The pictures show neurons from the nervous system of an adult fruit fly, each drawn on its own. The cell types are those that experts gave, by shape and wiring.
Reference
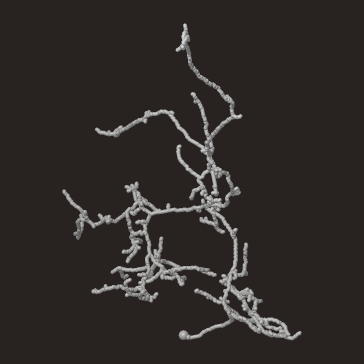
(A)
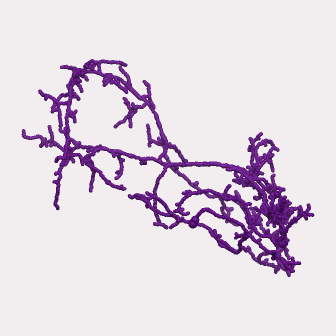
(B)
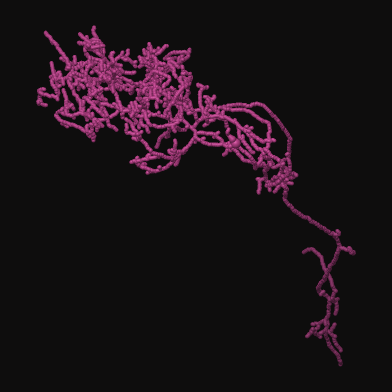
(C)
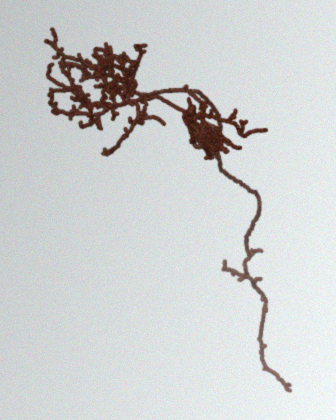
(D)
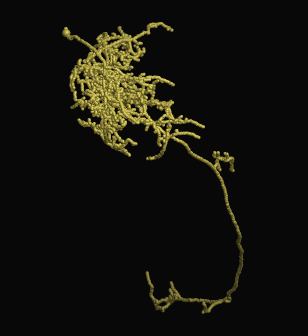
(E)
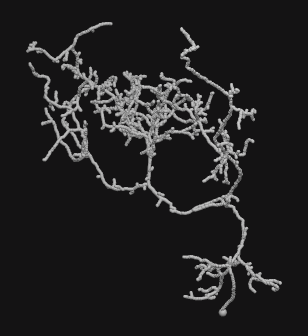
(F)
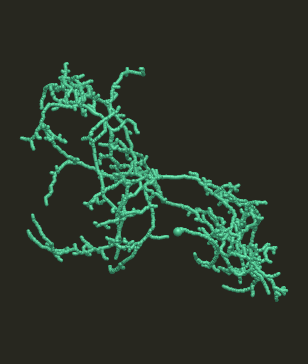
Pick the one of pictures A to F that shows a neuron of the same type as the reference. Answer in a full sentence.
Picture F shows a neuron of the same cell type.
